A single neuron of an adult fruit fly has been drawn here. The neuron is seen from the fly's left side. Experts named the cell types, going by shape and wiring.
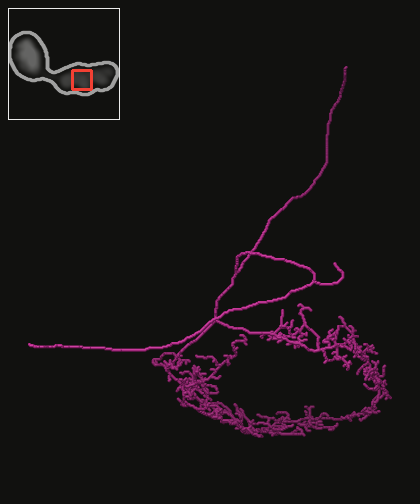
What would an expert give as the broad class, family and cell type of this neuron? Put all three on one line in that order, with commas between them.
nerve-cord intrinsic neuron, hemilineage 23B, IN23B049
